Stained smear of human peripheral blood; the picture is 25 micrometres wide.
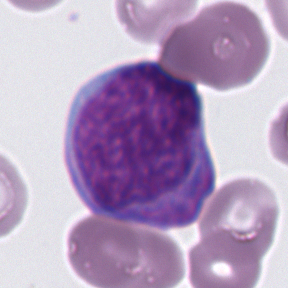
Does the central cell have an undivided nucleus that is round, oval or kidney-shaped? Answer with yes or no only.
Yes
